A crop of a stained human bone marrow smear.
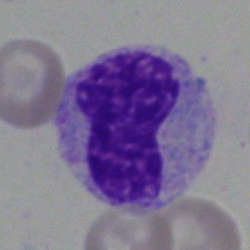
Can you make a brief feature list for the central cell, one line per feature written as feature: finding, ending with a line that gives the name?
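Nucleus: indented, narrowing at a waist partway down
Position: off-centre, towards the left of the cell
Chromatin: coarse, clumped, paler gaps between dark purple masses
Granules: fine, scattered, purplish, in the cytoplasm
Name: band neutrophil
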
